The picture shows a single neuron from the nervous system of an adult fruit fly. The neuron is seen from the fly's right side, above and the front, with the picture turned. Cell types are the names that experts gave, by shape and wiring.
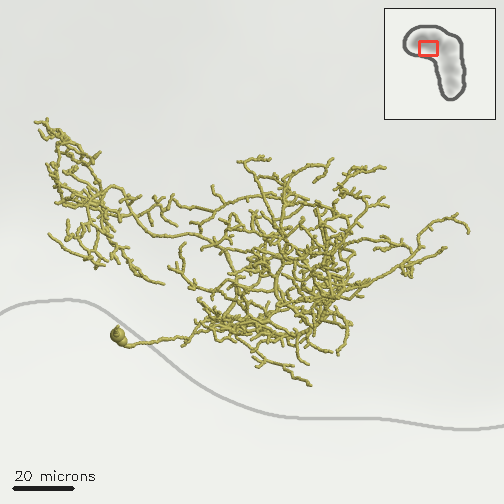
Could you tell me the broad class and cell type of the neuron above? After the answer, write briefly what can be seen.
Its broad class is central-brain intrinsic neuron. It is of cell type SLP411. From left to right in the picture it spans about 150 microns. More than a hundred branch ends can be seen.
